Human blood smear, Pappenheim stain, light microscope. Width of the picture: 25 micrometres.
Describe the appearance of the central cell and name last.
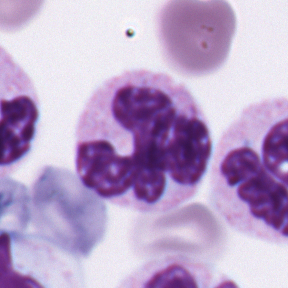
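Checking the nucleus: the chromatin is dark purple and coarsely clumped, and no nucleoli can be seen. Checking the cytoplasm: fine pinkish granules are present, while vacuoles are absent. It is a segmented neutrophil.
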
